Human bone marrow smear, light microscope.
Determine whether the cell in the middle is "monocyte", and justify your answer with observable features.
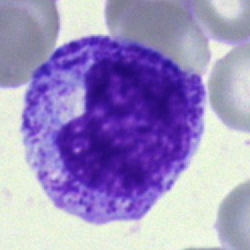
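Here the nucleus sits off-centre towards the right, and the pale lilac cytoplasm forms a broad rim on the left and lower sides. In the notch of the nucleus at the upper left there's a pale area with few granules. Red cells touch it along its upper edge.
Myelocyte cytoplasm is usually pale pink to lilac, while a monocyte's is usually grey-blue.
So the pale lilac cytoplasm speaks for myelocyte and against monocyte. It isn't a monocyte, then; it's a myelocyte.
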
